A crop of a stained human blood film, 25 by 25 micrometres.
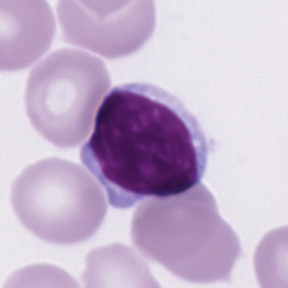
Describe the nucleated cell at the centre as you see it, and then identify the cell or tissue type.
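This one's about 11 micrometres across, with a single oval nucleus, no lobes, measuring about 11 by 8 micrometres and filling about 70% of the cell's area. The nucleus stains a deep, dark purple, and the chromatin is dense and clumped, with small paler patches between the clumps. Around it the cytoplasm is pale blue. That's a typical lymphocyte.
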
